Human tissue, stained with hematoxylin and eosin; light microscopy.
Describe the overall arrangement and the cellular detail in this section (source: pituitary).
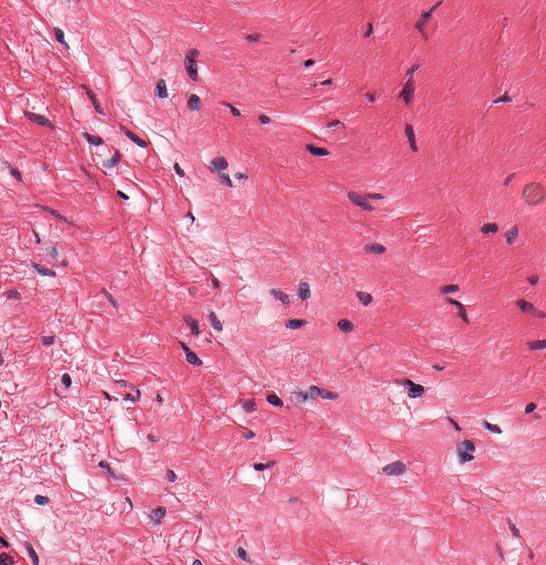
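The field consists entirely of pink collagenous connective tissue, and no epithelium is present. Nuclei are sparse and widely spaced throughout. They are small, dark, and oval to spindle-shaped. The cytoplasm of these cells is scant and difficult to distinguish from the surrounding collagen.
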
